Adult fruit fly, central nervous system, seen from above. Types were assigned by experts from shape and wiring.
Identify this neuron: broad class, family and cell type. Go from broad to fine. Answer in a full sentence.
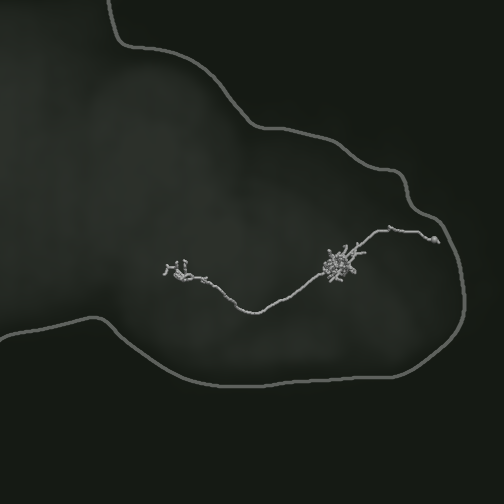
An optic-lobe intrinsic neuron of the Tm family, type Tm40.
